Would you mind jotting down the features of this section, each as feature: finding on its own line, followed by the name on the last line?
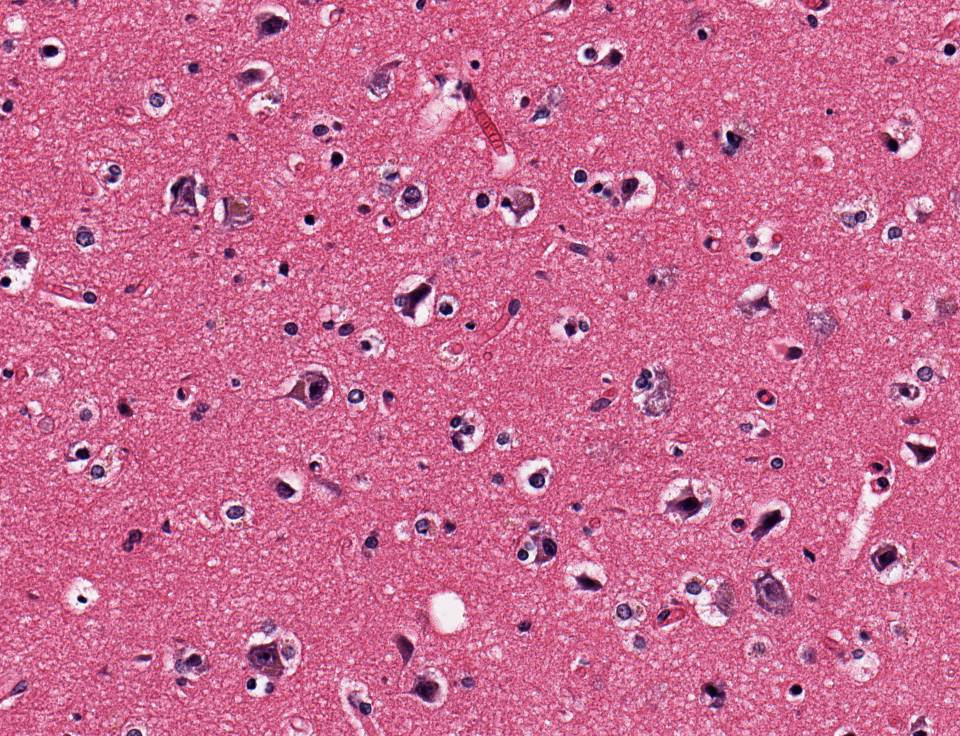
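Layout: cells scattered singly, fairly evenly, no glands or tubules
Background: finely granular, slightly vacuolated pink feltwork
Neurons: most sit in clear empty halos
Small nuclei: round, dark, little cytoplasm, scattered throughout
Name: cerebral cortex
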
